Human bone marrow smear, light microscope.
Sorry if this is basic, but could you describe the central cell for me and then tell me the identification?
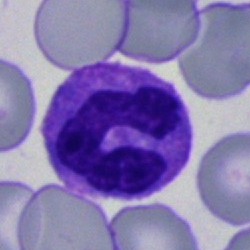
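First, the outline: round and smooth. Next, the nucleus: a curved band bent into a C-shape around a pale central gap opening to the right, with no nucleoli visible. Last, a moderate rim of lilac-purple cytoplasm surrounds the nucleus. The cell is a band neutrophil.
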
